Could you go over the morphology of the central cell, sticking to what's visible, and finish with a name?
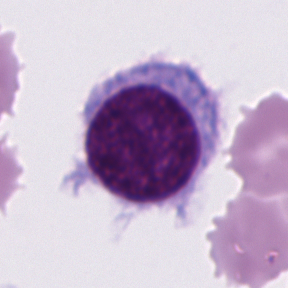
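Fine hair-like projections fringe the cell edge, clearest at the lower left and bottom. The nucleus lies off-centre, toward the lower left of the cell. No nucleoli are seen, and the cytoplasm has no distinct granules. The cell is a hairy cell.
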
